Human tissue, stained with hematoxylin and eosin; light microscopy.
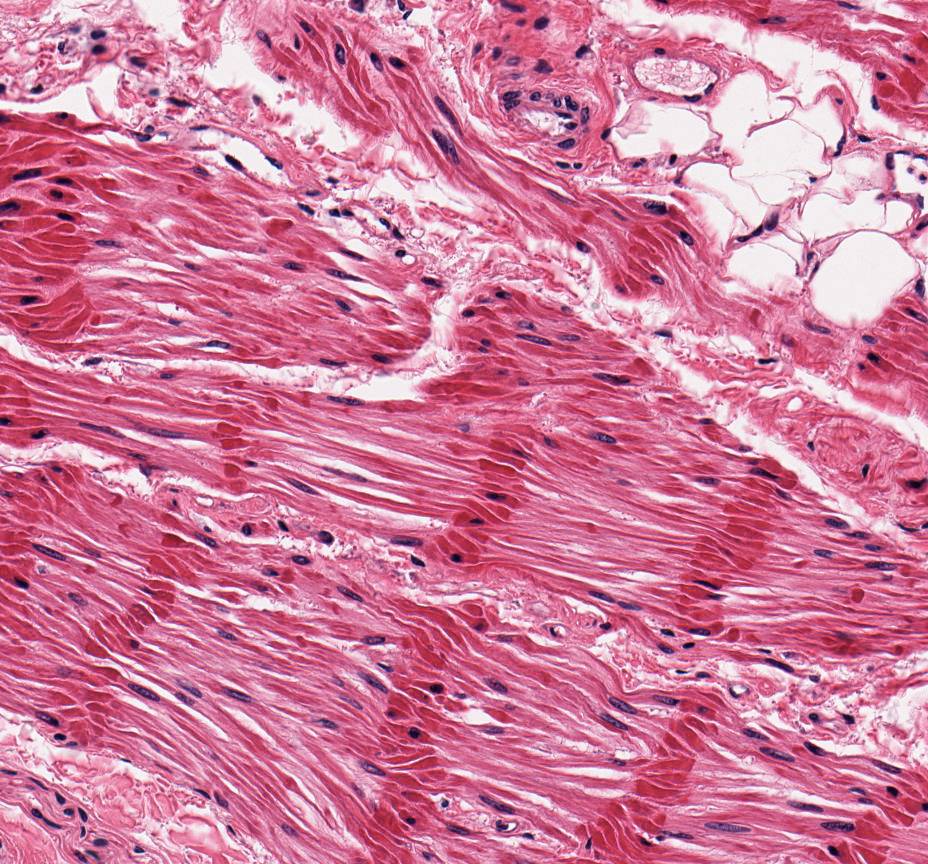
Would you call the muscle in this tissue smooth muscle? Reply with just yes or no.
Yes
